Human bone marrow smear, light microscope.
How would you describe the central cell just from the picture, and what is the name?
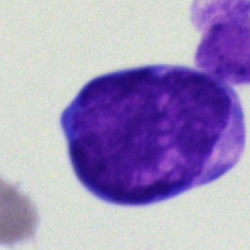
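The nucleus fills most of the cell, and its chromatin is finely textured rather than coarsely clumped. The narrow rim of cytoplasm shows best as a crescent on the right. A small rounded bulge projects from the left edge. This is a blast.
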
